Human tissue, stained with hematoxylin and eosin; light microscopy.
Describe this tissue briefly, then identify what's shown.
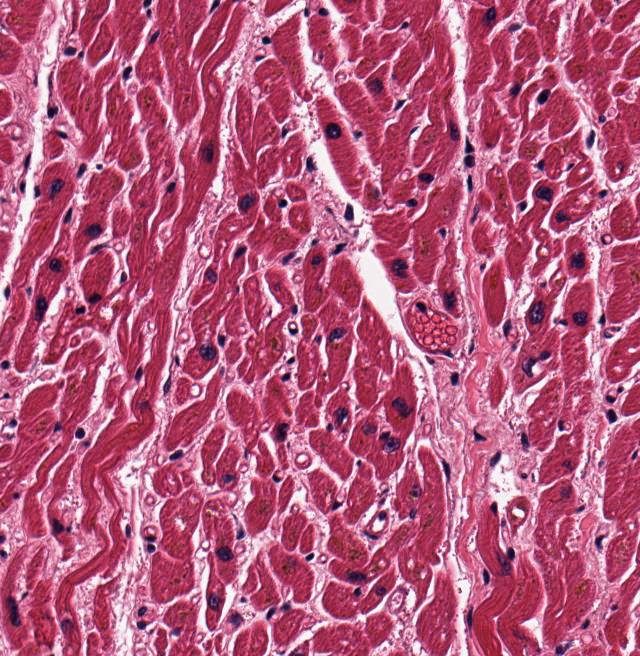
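Orientation: pink muscle fibres run mostly lengthwise at the left and right edges and are cut more across in the centre. Nuclei sit singly in the centre of the fibres, many large and darkly stained. Fine golden-brown granules lie in the cytoplasm close to the nuclei. A small vessel packed with red blood cells lies just right of centre. This tissue is left ventricle of the heart.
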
